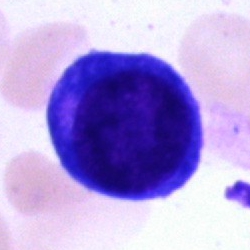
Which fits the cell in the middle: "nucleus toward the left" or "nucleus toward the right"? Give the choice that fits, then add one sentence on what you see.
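Nucleus toward the right. The cytoplasm forms only a narrow rim that is widest on the left side.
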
